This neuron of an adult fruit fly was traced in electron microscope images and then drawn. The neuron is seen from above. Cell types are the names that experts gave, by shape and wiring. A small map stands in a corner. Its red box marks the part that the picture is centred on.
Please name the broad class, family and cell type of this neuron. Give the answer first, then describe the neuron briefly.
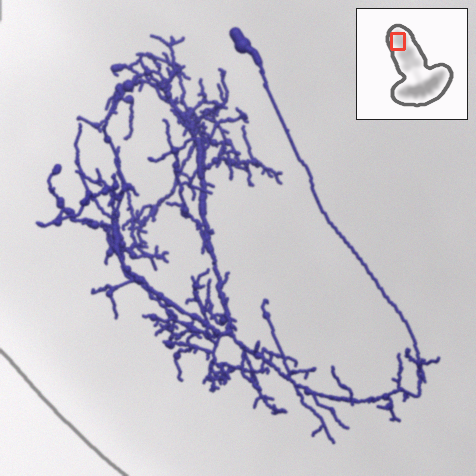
This is a nerve-cord intrinsic neuron. The family is hemilineage 12B. The cell type is IN12B024_a. The cell body can be seen at the top of the picture. As drawn here it is about as wide as it is tall.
